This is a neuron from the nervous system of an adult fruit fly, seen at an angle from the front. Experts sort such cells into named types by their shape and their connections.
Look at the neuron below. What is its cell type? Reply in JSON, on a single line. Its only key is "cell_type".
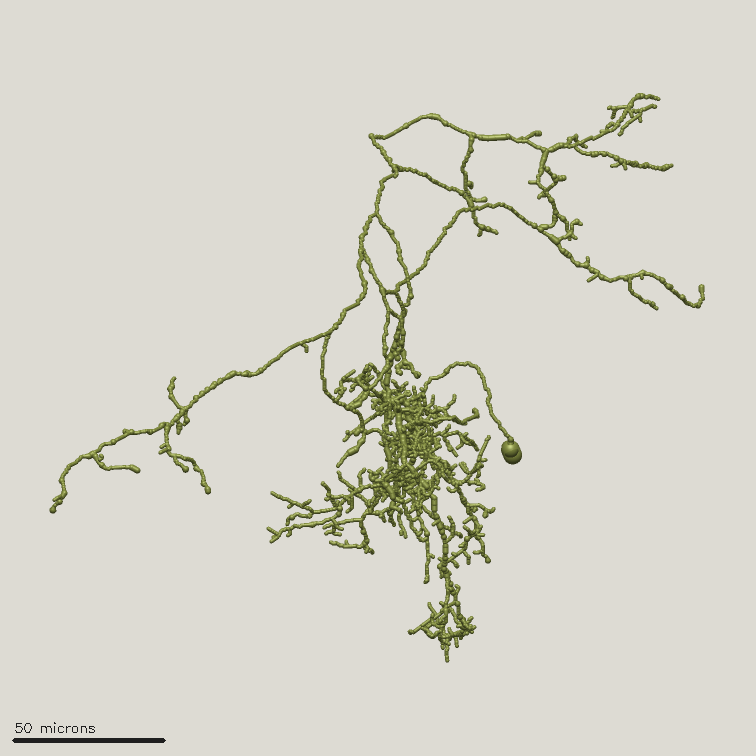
{"cell_type": "IN19A032"}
